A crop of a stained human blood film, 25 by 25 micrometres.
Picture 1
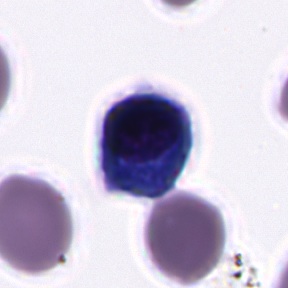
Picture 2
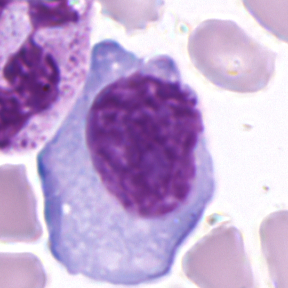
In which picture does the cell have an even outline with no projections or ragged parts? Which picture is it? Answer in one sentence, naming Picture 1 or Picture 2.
In Picture 1, the edge of the cell is smooth, not rough.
